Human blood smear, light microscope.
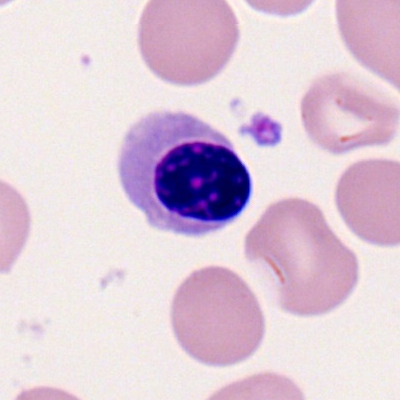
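Erythroblast, central cell, stained human blood smear. Nucleus off-centre, toward the right side of the cell. Chromatin very dark purple, dense and condensed. Cytoplasm pale lilac-blue, its rim much wider left of the nucleus than right.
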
